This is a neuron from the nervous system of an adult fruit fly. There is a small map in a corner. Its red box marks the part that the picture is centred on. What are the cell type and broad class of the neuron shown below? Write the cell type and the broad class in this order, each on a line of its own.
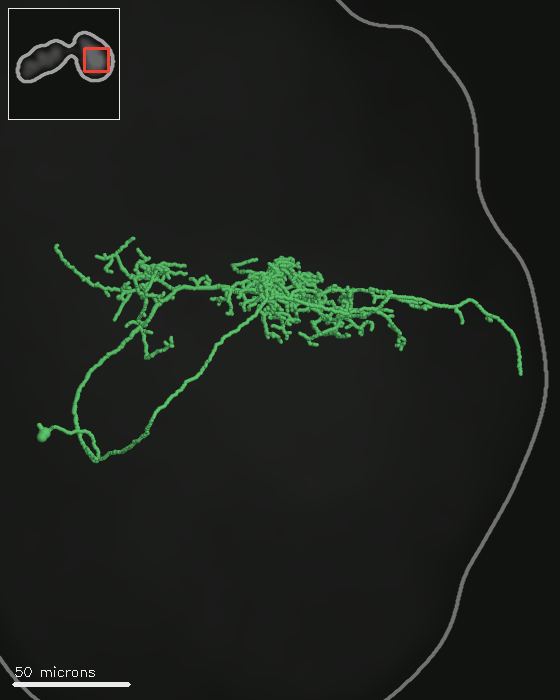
LAL204
central-brain intrinsic neuron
